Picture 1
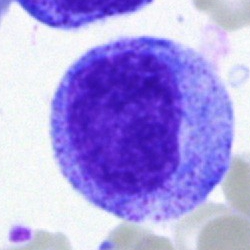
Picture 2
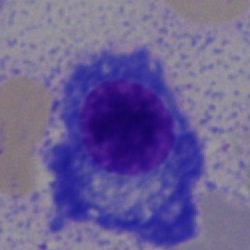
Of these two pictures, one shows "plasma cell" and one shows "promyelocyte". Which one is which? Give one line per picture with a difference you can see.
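Picture 1 shows a promyelocyte: Fine purple granules are scattered through the cytoplasm.
Picture 2 shows a plasma cell: No distinct granules are seen in the cytoplasm.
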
